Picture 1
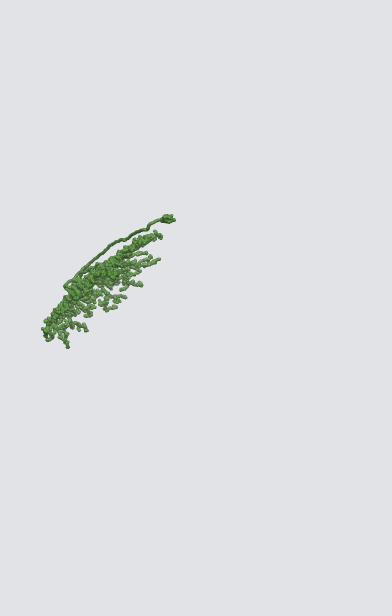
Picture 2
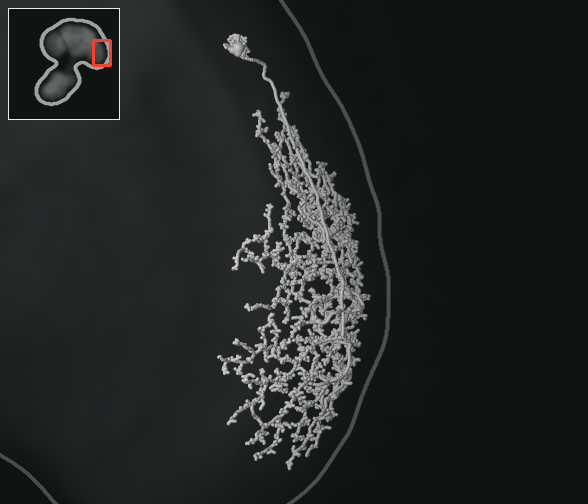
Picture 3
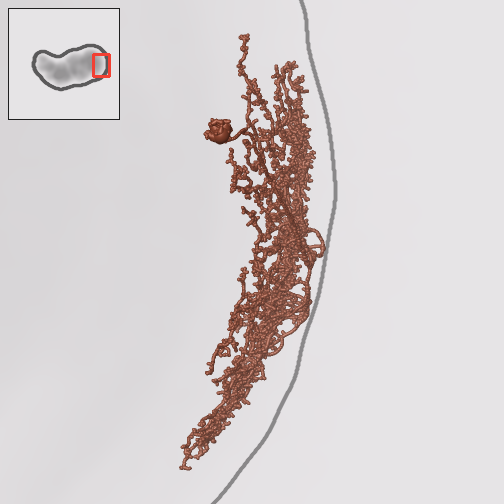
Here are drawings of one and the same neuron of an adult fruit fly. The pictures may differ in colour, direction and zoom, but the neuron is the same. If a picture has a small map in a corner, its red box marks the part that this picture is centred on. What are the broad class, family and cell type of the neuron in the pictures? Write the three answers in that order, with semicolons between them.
optic-lobe intrinsic neuron; Dm; Dm19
